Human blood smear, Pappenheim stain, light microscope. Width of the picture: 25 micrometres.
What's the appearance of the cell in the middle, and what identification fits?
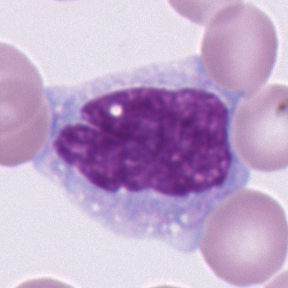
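Outline irregular and angular, not round. Nucleus folded; a deep cleft cuts into its left end. Several small clear vacuoles in the cytoplasm, mostly below the nucleus. No coarse red or dark granules. Monocyte.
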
